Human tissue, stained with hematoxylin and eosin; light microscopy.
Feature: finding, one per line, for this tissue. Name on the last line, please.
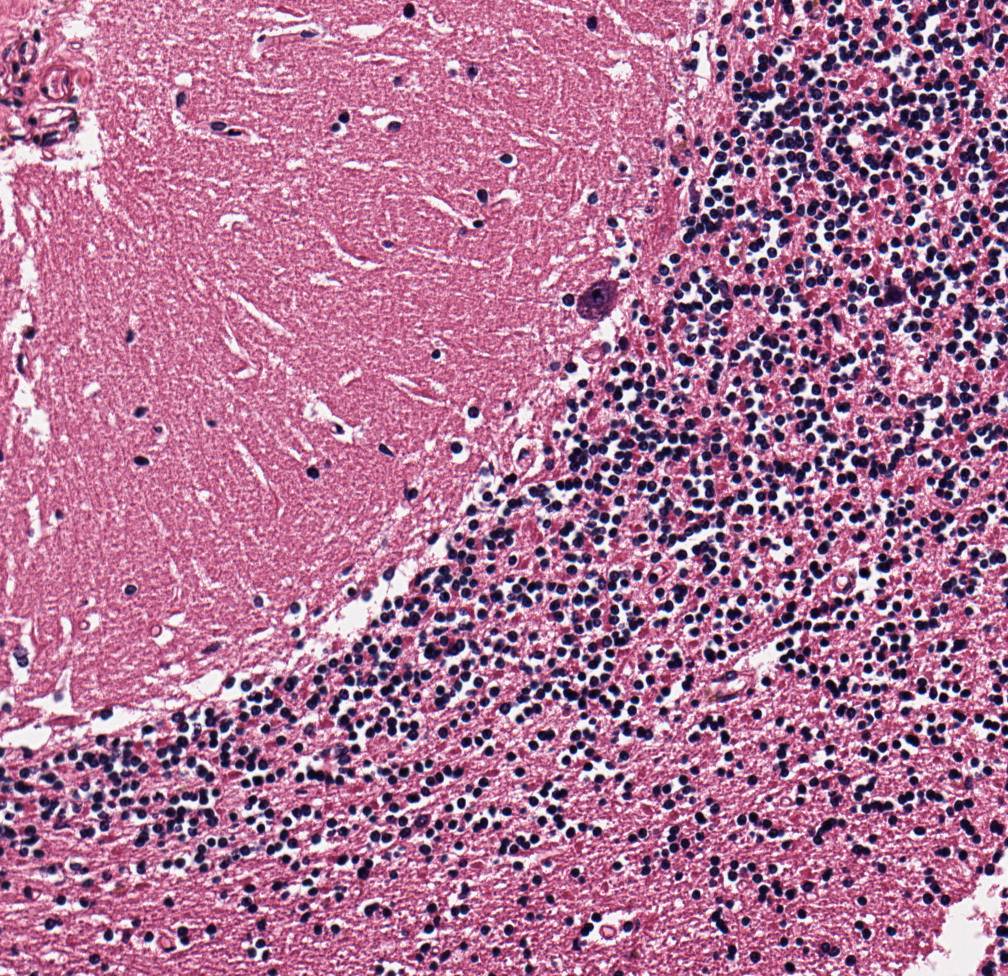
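Boundary: diagonal, lower left to upper right
Pale zone: upper left, pale pink, sparsely nucleated
Spaces: many narrow clear slits in the pale zone, mostly oblique
Dense zone: lower right, crowded small round dark nuclei, scant cytoplasm
Neuron: one large, purple cytoplasm, on the boundary right of centre, toward the top half
Name: cerebellum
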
